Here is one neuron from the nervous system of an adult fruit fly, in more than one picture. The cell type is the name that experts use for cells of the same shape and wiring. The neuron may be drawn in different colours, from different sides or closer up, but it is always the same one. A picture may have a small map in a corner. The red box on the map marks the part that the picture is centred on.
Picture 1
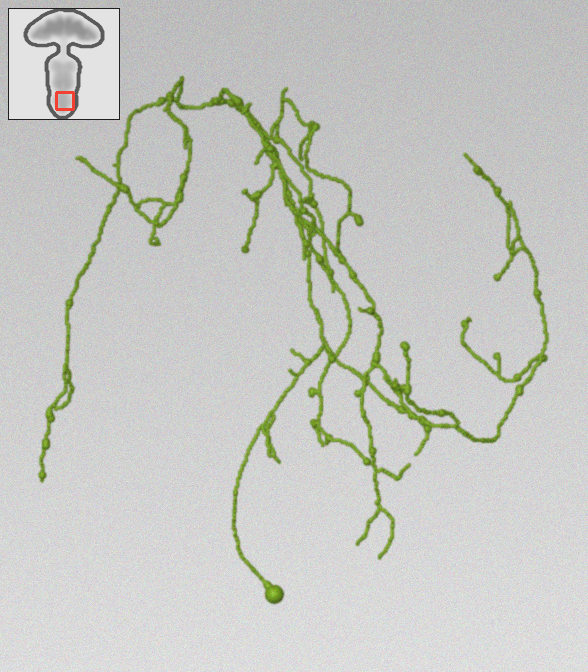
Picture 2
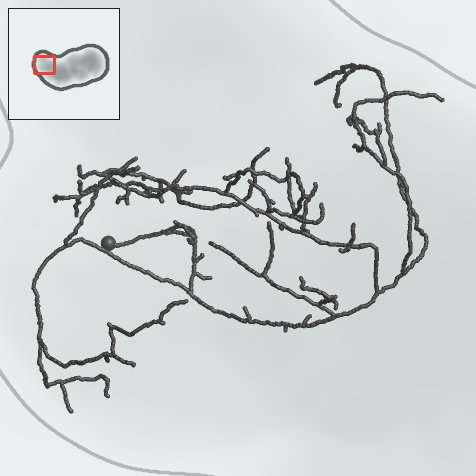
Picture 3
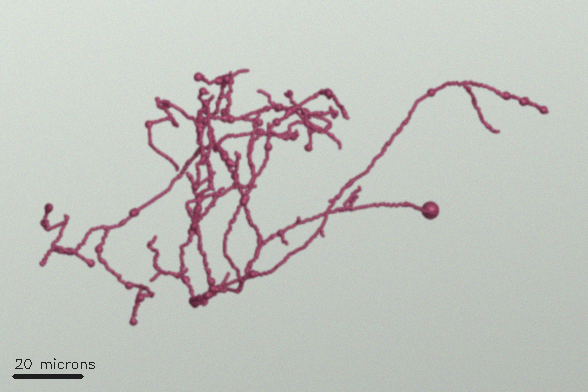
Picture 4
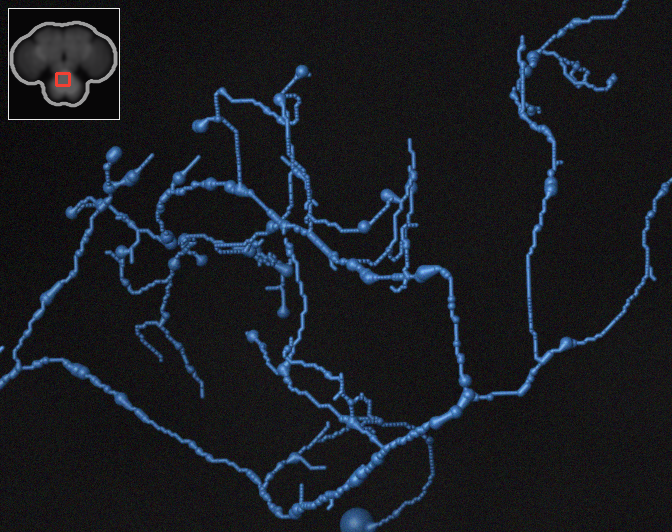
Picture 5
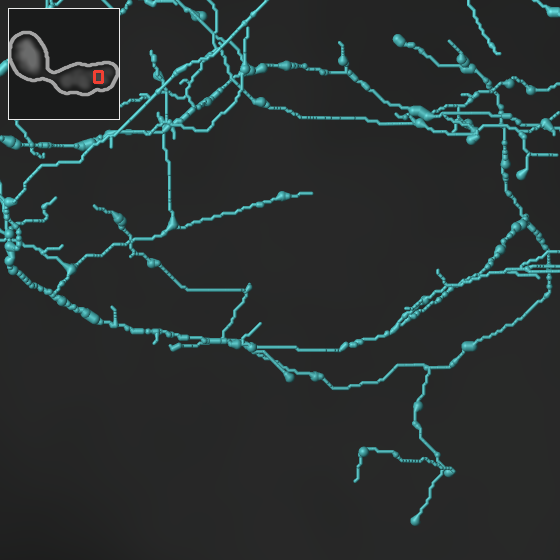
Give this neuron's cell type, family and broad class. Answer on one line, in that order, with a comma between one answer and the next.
IN04B048, hemilineage 04B, nerve-cord intrinsic neuron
